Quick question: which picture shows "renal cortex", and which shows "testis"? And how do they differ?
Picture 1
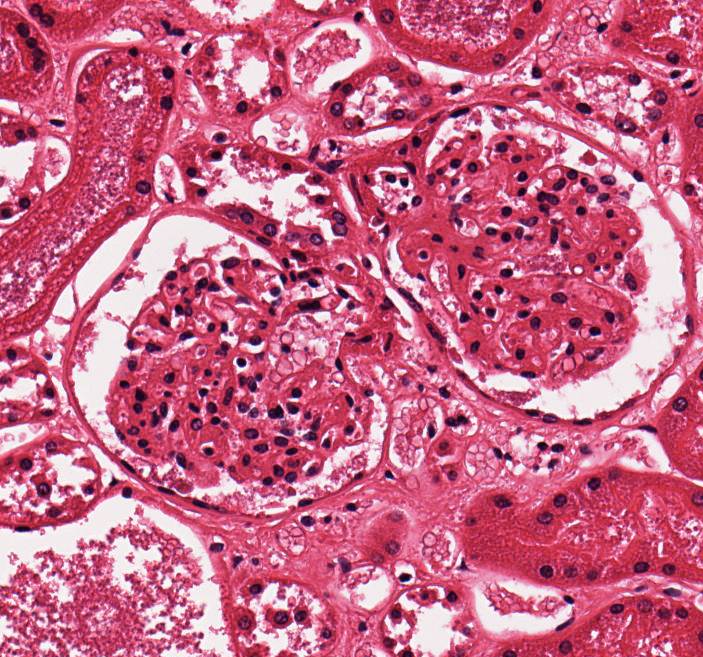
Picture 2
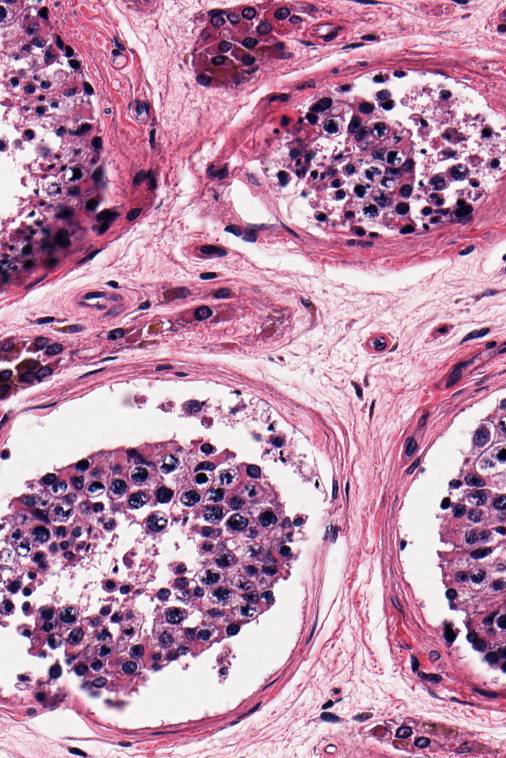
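To begin, picture 1 shows renal cortex and picture 2 shows testis. On layout, picture 1 has two glomeruli side by side, left of centre and upper right, amid tubules; picture 2 is cross-sections of several rounded tubules, the largest at lower left. On cells, the glomerular tufts are crowded with small dark round nuclei, and most tubules around them have abundant deep pink cytoplasm with round dark nuclei. Between the tubules, picture 2 has loose, pale pink fibrous stroma with scattered spindle-shaped nuclei and, at top centre, a small cluster of cells with abundant deep pink cytoplasm. Last, the lumens: picture 1's lower-left tubule is filled with granular pink material, while in picture 2's lower-left tubule detached cells and granular debris lie free above the main cell mass.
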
